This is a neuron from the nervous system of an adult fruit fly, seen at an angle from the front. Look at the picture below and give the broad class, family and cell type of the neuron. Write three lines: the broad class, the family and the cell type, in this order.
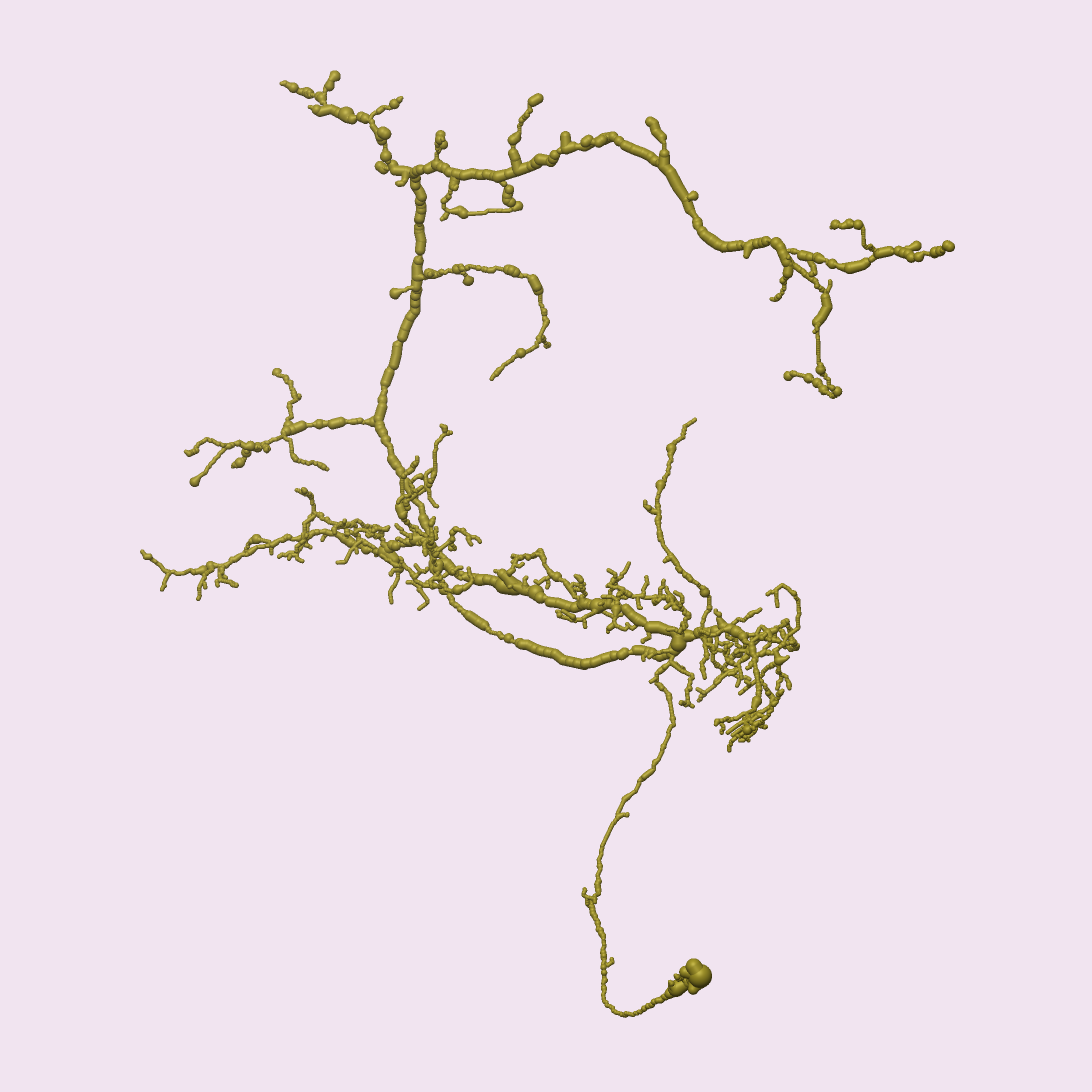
central-brain intrinsic neuron
hemilineage MX7
AMMC010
